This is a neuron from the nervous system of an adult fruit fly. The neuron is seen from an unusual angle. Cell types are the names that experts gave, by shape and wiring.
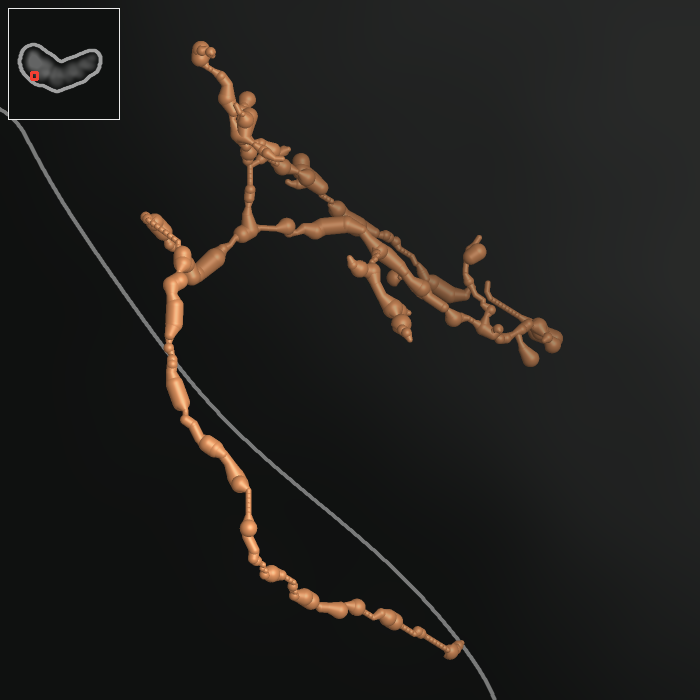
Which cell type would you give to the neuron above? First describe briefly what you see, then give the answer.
The drawing shows no cell body. In this view it is taller than it is wide. It is a sensory neuron entering the brain. It is of cell type aPhM1.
